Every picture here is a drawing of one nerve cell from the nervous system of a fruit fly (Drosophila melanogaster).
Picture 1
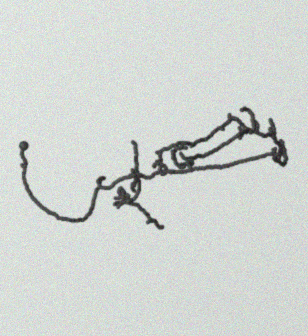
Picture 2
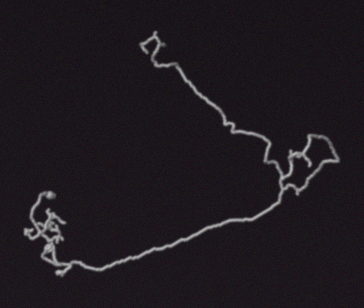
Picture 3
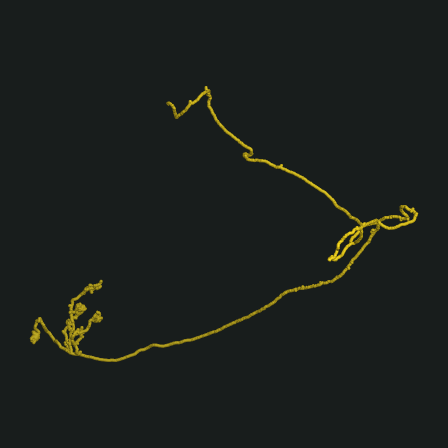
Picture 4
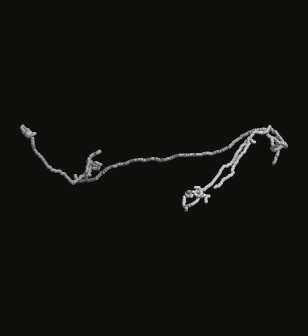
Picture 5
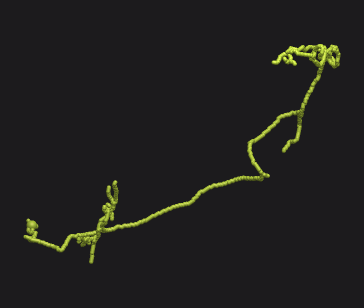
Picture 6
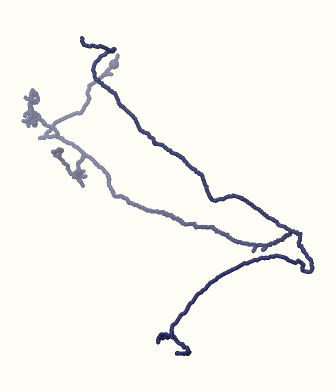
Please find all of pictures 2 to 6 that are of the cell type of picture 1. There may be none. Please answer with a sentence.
Picture 4 and picture 5 are of the same cell type.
